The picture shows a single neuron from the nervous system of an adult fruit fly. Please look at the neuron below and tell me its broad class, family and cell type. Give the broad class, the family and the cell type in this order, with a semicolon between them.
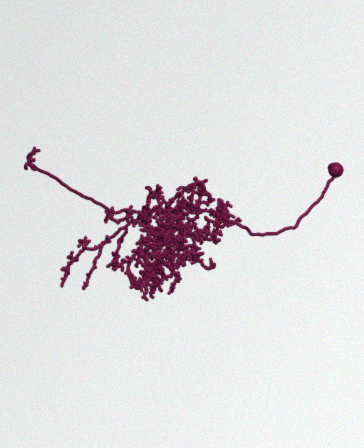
optic-lobe intrinsic neuron; Tlp; Tlp13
